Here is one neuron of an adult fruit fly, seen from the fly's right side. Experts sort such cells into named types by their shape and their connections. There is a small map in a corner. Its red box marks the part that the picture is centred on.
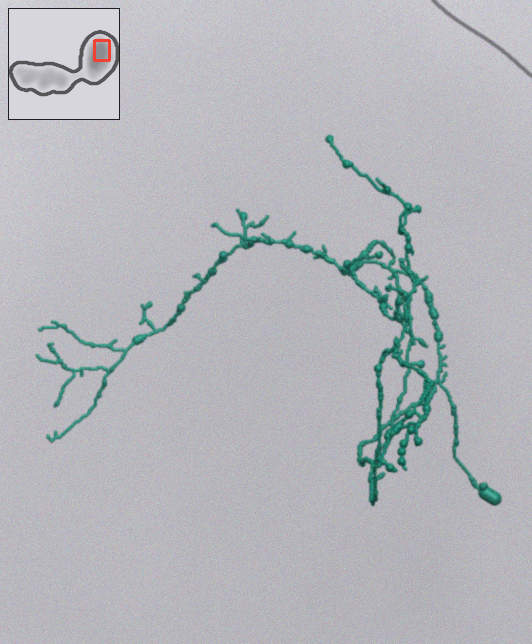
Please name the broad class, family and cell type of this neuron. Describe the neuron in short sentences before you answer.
The cell body can be seen at the lower right of the picture. Dozens of branch ends can be seen. Its broad class is central-brain intrinsic neuron. The family is hemilineage AOTUv4_dorsal. The cell type is CB2088.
